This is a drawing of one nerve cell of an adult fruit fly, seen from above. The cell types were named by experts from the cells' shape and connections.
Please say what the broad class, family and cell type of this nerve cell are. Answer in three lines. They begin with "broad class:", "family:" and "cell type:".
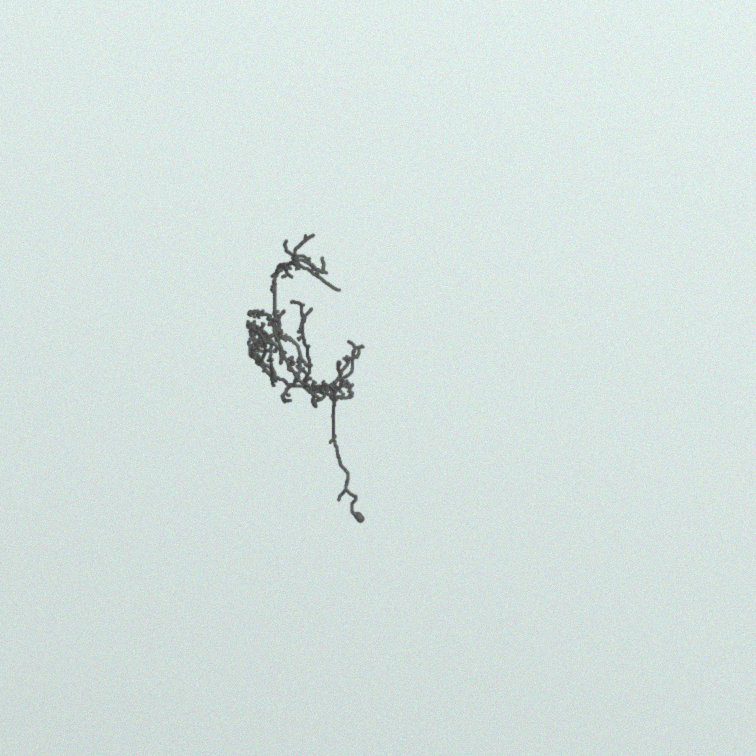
broad class: nerve-cord intrinsic neuron
family: hemilineage 03A
cell type: IN03A032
